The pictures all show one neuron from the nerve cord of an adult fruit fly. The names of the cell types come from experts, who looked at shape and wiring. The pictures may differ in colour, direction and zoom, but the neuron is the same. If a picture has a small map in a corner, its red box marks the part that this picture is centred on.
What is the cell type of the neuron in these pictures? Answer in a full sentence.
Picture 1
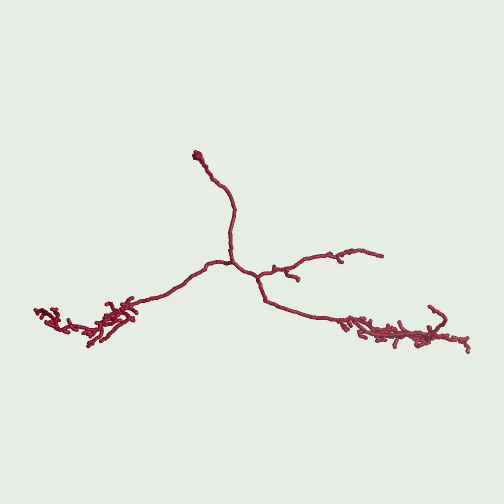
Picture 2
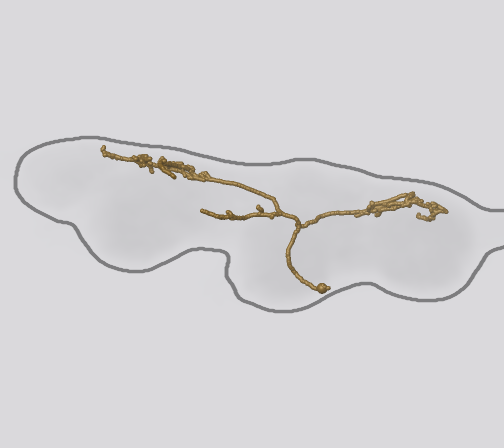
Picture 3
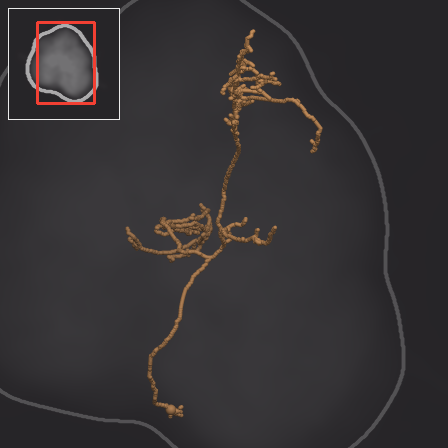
The cell type is IN06B062.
